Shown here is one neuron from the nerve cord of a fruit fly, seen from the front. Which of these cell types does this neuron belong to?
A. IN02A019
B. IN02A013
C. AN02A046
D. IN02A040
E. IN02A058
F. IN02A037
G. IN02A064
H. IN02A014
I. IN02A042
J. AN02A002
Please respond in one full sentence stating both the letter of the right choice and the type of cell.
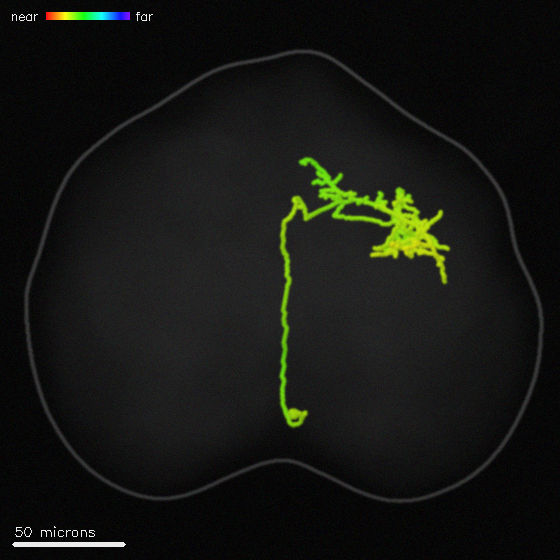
For the neuron, the cell type is IN02A042, which is option I.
